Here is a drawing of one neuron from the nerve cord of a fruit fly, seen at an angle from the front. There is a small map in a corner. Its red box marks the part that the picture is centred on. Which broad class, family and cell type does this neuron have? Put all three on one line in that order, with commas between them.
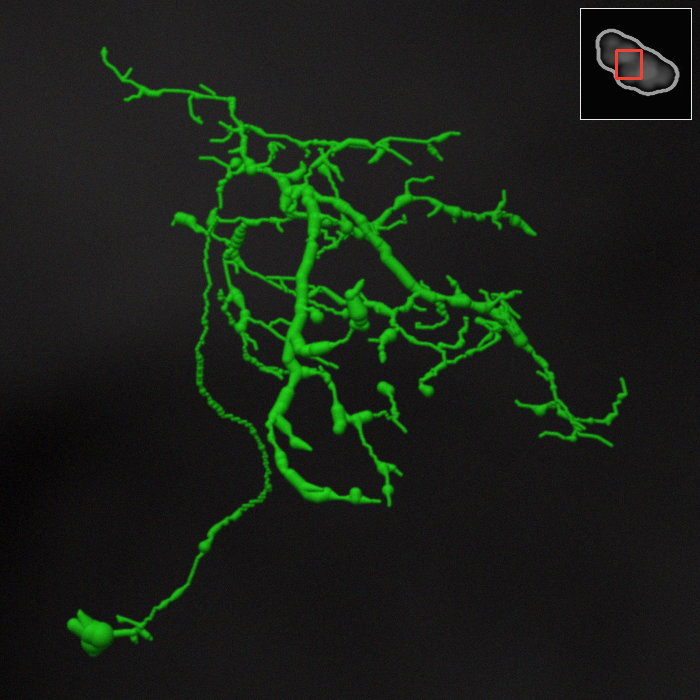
nerve-cord intrinsic neuron, hemilineage 03B, IN03B060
